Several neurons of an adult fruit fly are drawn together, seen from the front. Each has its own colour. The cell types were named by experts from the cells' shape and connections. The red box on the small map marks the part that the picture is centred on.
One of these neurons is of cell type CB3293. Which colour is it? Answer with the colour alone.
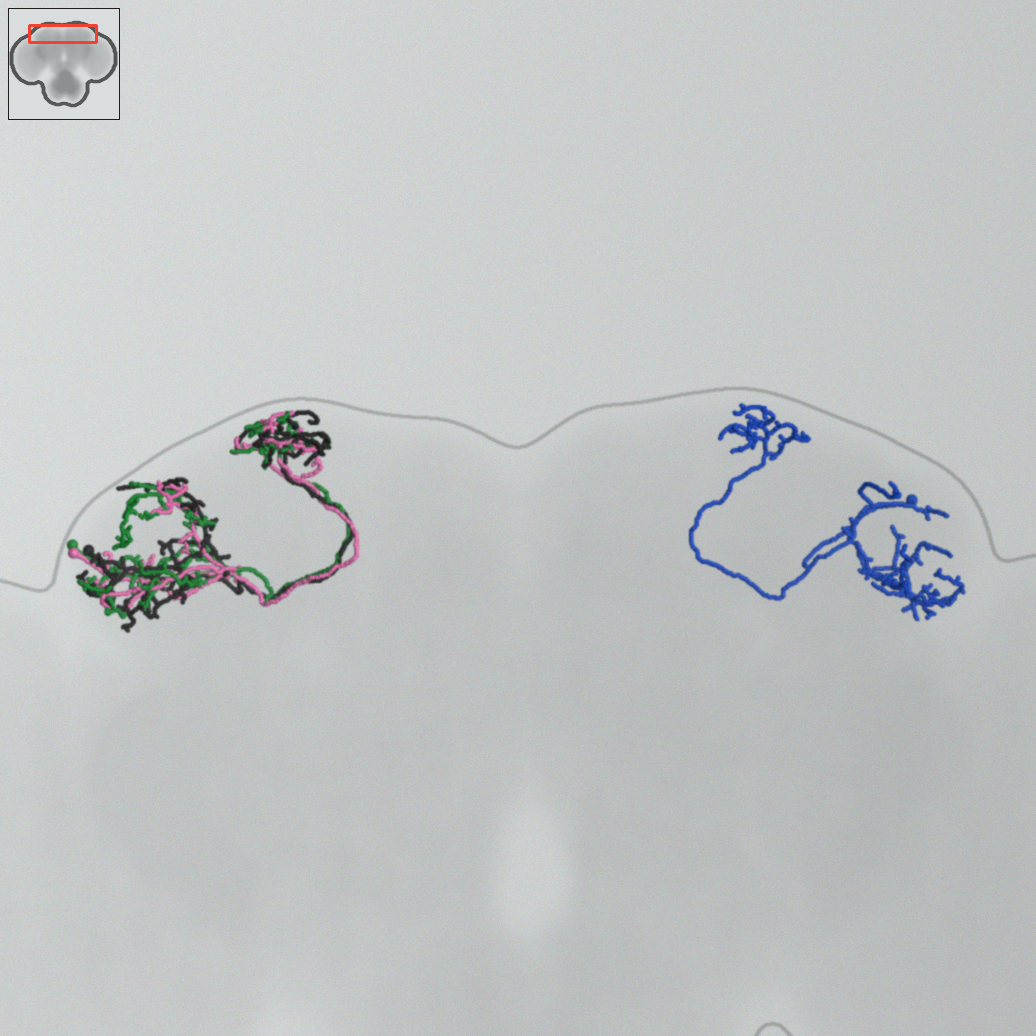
pink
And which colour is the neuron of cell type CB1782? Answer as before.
green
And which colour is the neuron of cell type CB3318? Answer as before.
blue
